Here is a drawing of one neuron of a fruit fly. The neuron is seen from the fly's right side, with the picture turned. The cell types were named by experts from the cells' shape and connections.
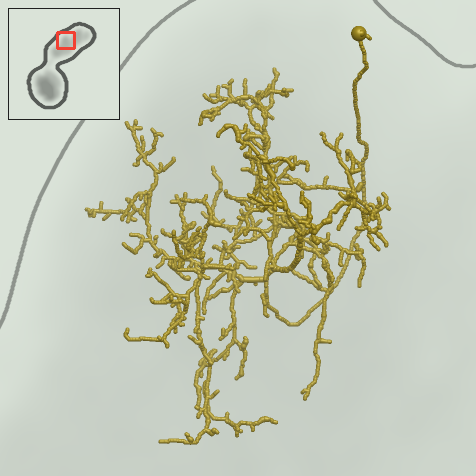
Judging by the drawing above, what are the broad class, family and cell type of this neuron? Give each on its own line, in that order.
nerve-cord intrinsic neuron
hemilineage 21A
IN21A042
